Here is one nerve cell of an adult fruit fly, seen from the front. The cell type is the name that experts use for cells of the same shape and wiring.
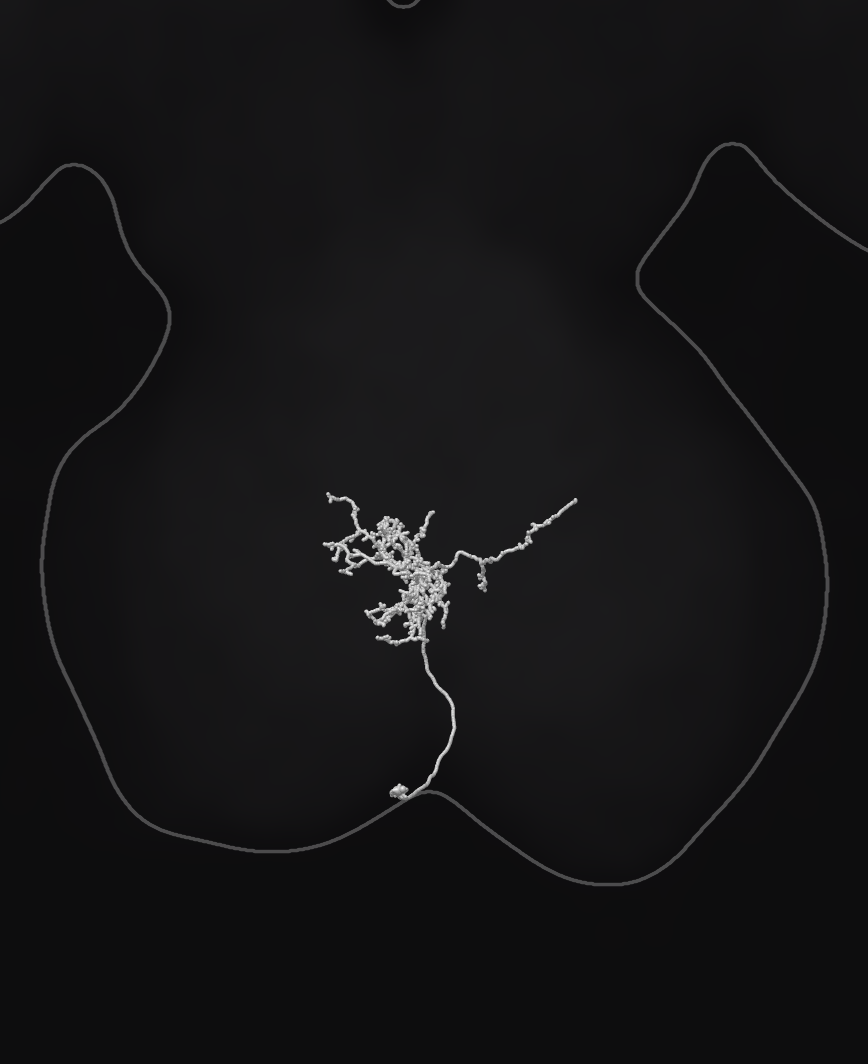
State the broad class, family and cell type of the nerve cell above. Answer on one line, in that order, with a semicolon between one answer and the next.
nerve-cord intrinsic neuron; hemilineage 05B; IN05B088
